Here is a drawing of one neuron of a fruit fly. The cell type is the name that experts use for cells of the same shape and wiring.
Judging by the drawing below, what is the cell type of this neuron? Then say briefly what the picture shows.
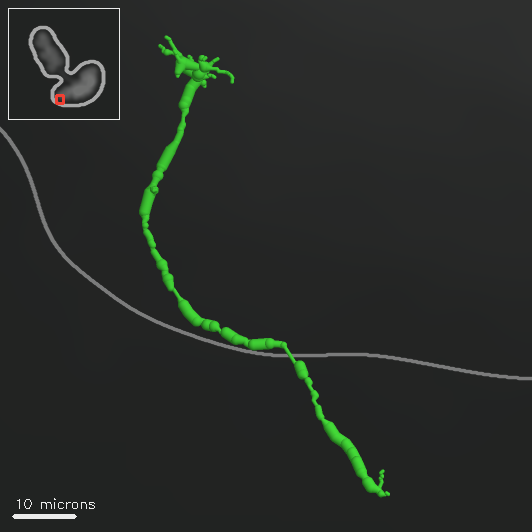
Its cell type is L3. It is an optic-lobe intrinsic neuron. It lies in the brain. No cell body is drawn. From top to bottom in the picture it spans about 75 microns.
